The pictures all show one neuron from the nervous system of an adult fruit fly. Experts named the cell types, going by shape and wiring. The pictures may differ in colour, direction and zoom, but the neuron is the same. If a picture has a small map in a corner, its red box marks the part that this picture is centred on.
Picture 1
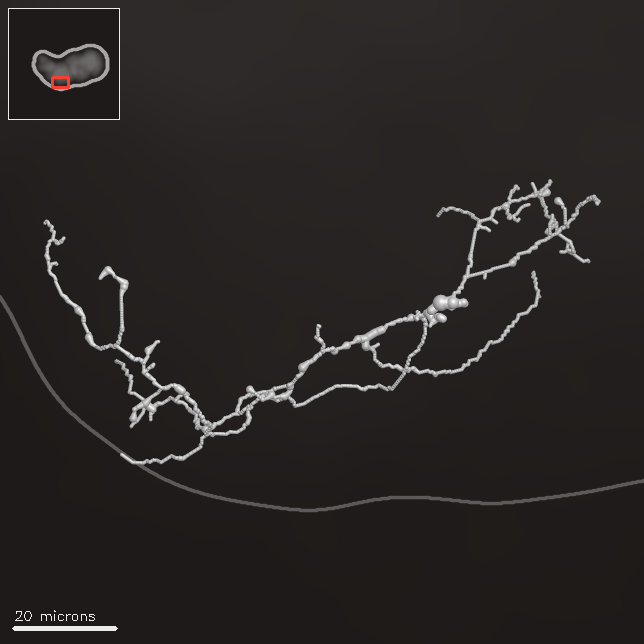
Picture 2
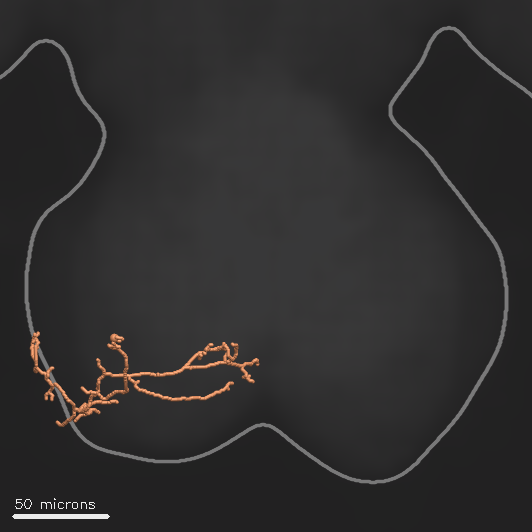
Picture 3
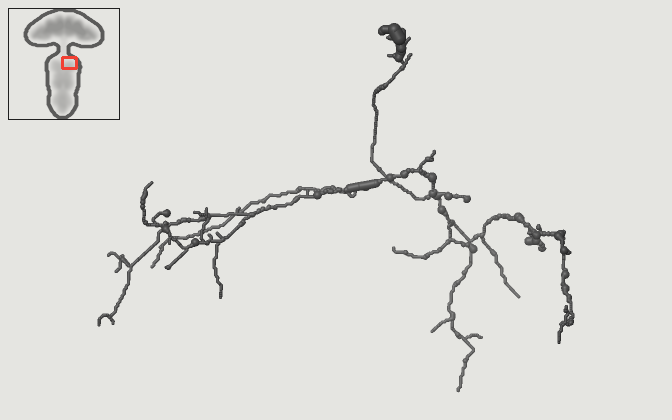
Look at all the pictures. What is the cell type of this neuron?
IN13A071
